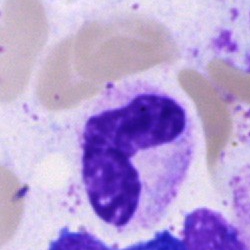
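Band neutrophil, central cell of a stained bone marrow smear. Nucleus: a thick curved band bent around pale cytoplasm on its right side, with no visible nucleoli. Cytoplasm: pale lilac-pink, with fine pinkish-purple granules scattered through it.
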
